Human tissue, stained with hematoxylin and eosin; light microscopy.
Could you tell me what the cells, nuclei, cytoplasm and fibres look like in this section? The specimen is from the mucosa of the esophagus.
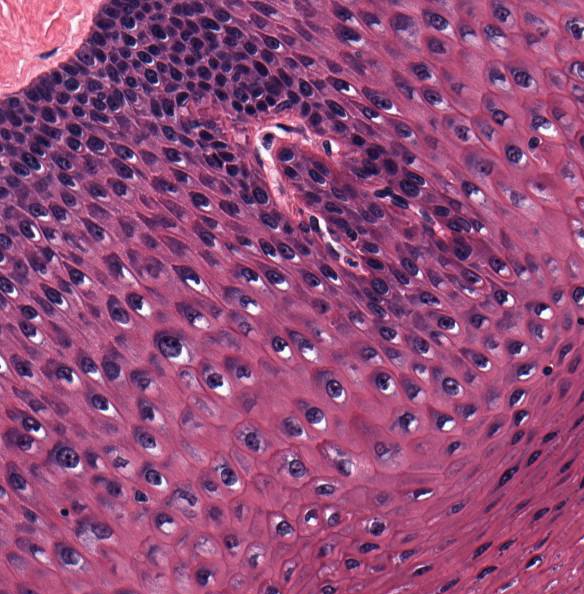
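Nearly all of what I see is stratified squamous epithelium. Along the upper left edge there's a band of small, crowded basal cells with dark nuclei. Many squamous cells show a clear halo around the nucleus, and in the middle and lower layers I can make out distinct cell borders, with fine spaces between neighbours.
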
